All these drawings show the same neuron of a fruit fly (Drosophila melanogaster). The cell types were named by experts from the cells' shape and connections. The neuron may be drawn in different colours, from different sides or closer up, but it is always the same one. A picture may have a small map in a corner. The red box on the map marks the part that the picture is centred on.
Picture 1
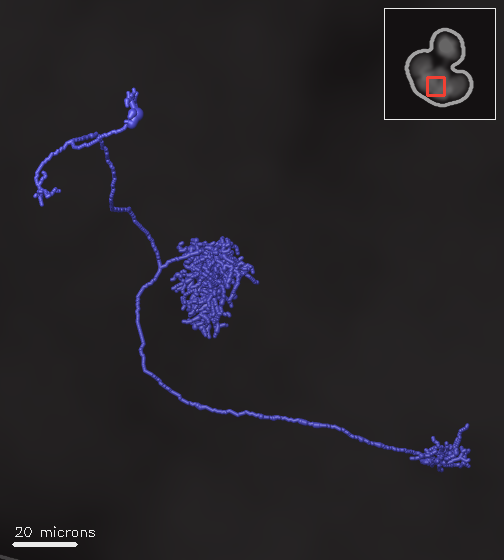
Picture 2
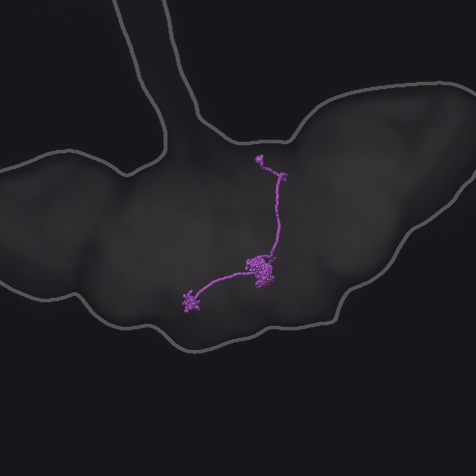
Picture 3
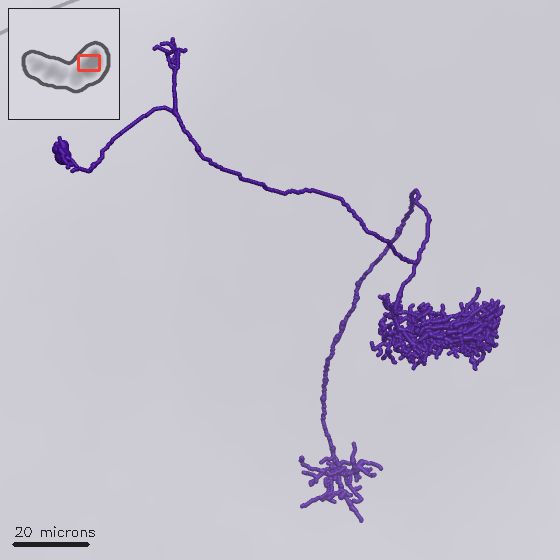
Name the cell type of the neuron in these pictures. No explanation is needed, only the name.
EL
